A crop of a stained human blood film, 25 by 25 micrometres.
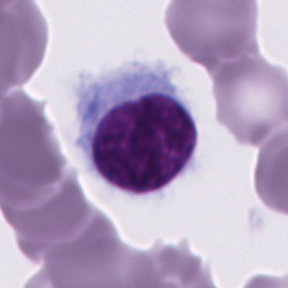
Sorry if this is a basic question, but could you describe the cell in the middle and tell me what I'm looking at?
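Look at the nucleus here: round, with no lobes, about 9 micrometres across, and its chromatin is dark purple and coarsely mottled. Up and to the left of it, the cytoplasm has a fine, stippled blue zone, and there are no reddish-purple granules anywhere in it. So it's a hairy cell.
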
